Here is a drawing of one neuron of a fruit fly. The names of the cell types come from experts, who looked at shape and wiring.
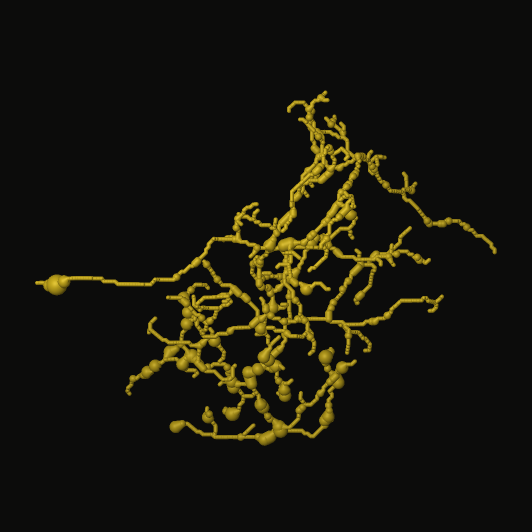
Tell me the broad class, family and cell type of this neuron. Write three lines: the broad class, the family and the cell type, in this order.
central-brain intrinsic neuron
hemilineage TRdl_b
GNG318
